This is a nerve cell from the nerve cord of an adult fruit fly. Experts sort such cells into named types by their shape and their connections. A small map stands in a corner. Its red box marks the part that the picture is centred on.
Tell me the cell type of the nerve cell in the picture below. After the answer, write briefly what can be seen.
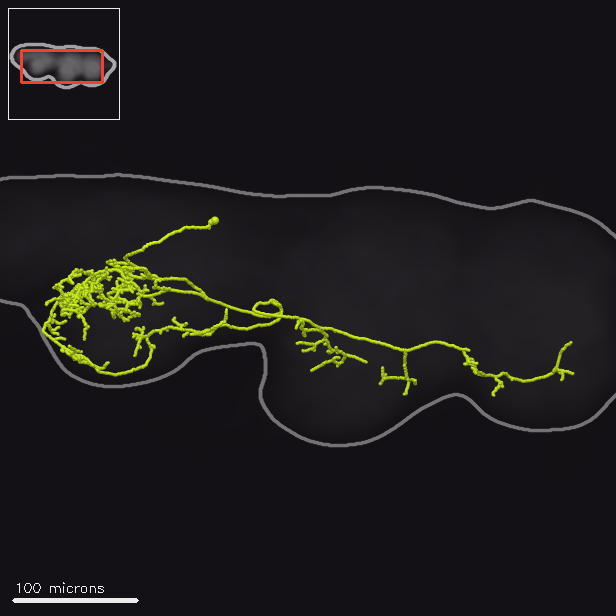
The cell type is INXXX219. Its broad class is nerve-cord intrinsic neuron. From left to right in the picture it spans about 450 microns. The picture shows dozens of branch ends.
